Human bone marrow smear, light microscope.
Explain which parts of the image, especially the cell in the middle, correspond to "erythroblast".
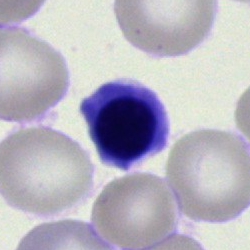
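The cell in the middle is an erythroblast. Its outline is roughly round but slightly irregular, with a small bulge of cytoplasm at the upper left. The cytoplasm forms a narrow, deep blue rim, widest at that same upper-left point. No nucleoli are visible in the nucleus, and no granules in the cytoplasm.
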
